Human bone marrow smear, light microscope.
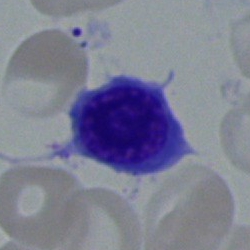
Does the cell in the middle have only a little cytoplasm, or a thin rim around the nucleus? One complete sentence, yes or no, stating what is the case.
Yes, scant cytoplasm surrounds the nucleus of this cell.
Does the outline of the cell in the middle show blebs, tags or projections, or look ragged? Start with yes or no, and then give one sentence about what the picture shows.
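Yes. A thin pointed projection sticks out from the upper right edge of the cell.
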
